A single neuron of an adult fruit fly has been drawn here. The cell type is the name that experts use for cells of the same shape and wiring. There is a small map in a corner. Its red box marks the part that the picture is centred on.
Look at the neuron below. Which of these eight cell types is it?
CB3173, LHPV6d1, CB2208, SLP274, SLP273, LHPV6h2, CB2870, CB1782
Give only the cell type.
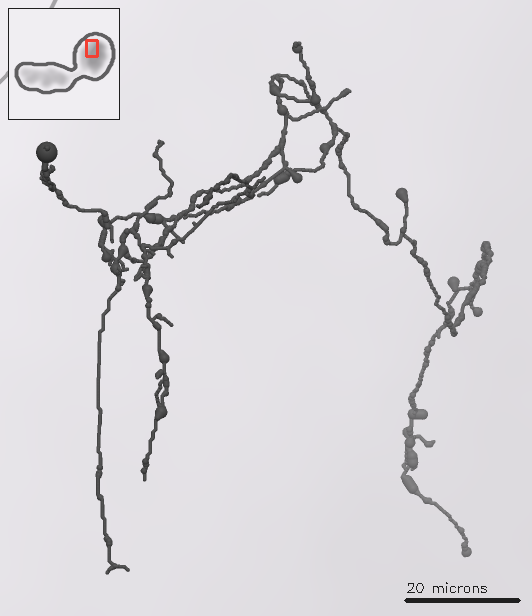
CB2870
